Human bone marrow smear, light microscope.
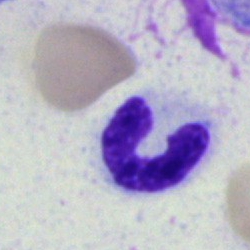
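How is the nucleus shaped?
As a curved band bent into a U, its opening facing upward.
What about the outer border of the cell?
It is faint and hard to trace.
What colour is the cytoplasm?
Pale, with only a faint lilac tint.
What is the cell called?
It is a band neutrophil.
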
